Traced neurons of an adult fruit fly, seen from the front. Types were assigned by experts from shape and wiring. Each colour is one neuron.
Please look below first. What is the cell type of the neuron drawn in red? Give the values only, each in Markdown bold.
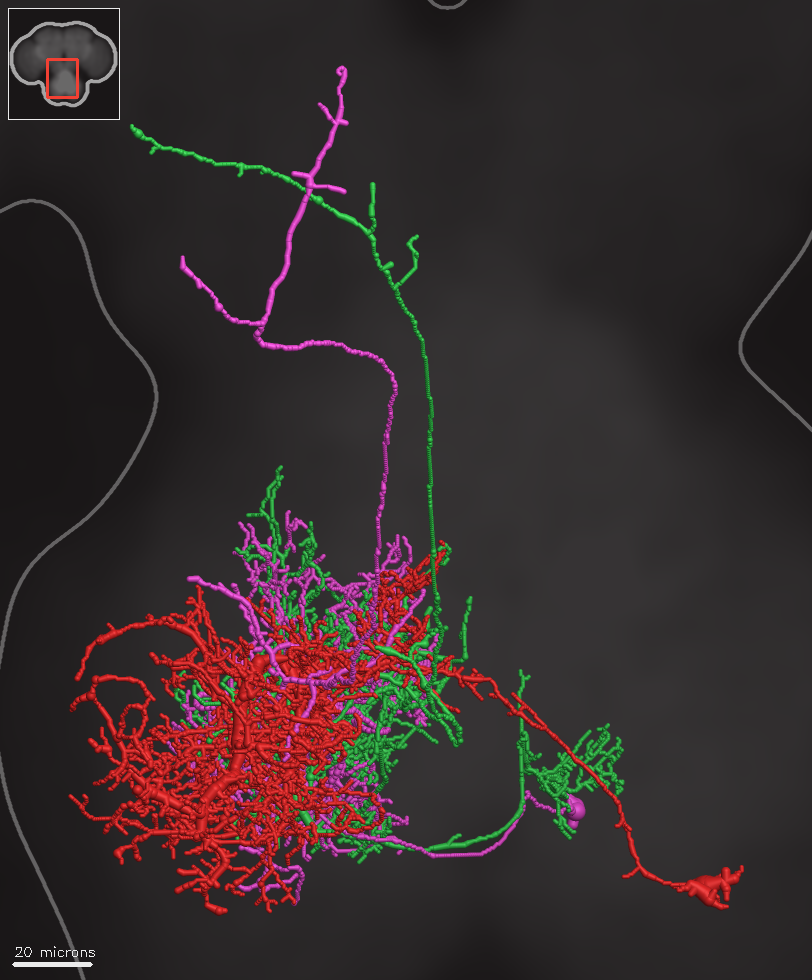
**IN12B003**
